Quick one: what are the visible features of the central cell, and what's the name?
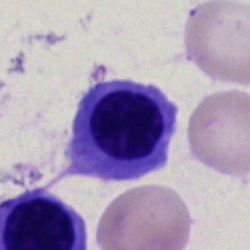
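Dense, dark purple chromatin fills the nucleus throughout. The nucleus lies toward the upper right, so more cytoplasm remains on the lower-left side, where it narrows into a slender tail. The cell outline is irregular and slightly bumpy. The cell is an erythroblast.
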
